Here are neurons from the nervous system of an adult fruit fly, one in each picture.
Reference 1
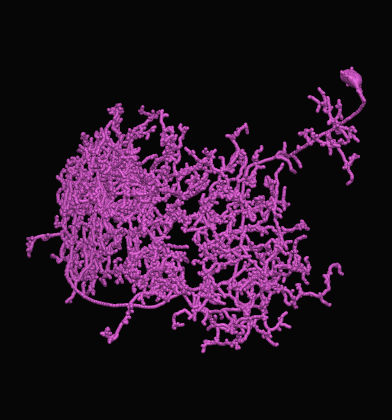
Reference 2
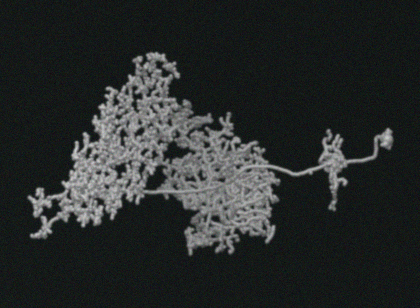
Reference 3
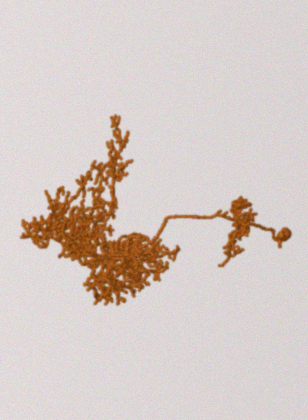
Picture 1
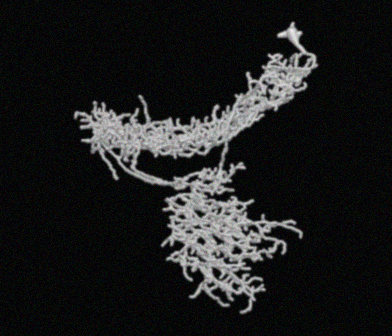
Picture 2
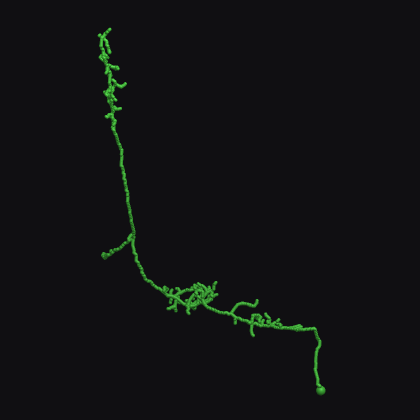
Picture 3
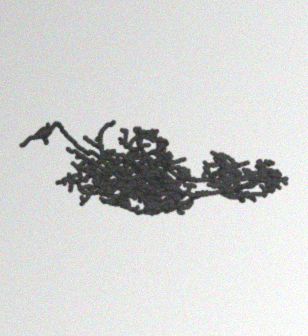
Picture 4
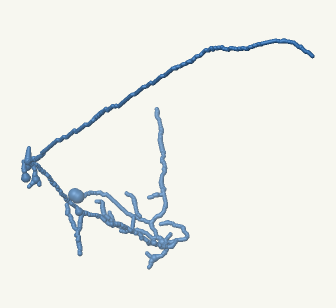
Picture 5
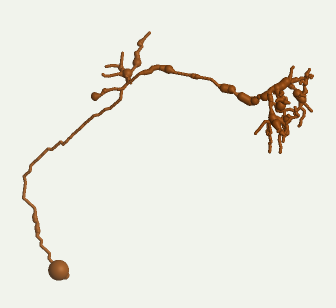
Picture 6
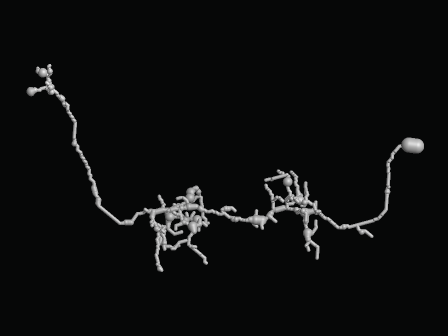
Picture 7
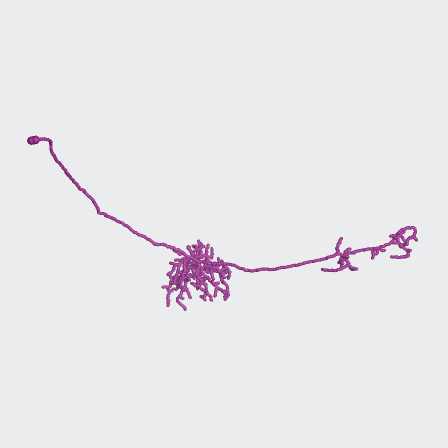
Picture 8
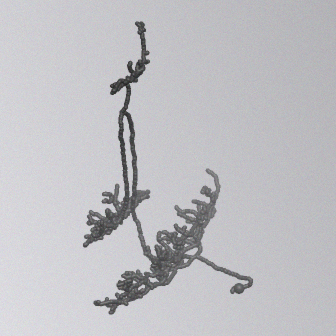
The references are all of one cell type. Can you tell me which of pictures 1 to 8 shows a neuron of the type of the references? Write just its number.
1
